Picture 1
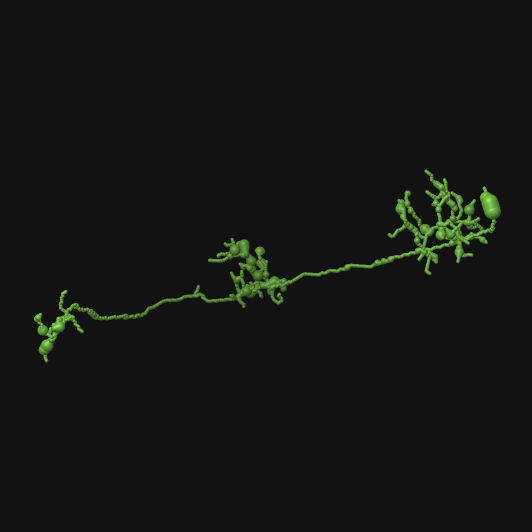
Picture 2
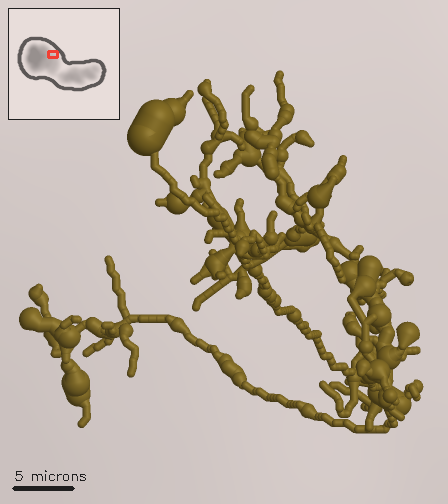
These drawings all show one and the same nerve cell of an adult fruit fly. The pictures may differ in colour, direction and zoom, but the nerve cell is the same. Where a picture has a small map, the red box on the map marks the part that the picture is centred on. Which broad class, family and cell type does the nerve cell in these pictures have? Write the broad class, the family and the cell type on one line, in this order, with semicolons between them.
optic-lobe intrinsic neuron; Tm; Tm6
